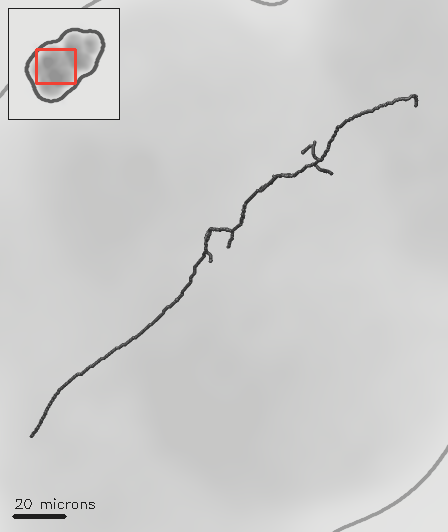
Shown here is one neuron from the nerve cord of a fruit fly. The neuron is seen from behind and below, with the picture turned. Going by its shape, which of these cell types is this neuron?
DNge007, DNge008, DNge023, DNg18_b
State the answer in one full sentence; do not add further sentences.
It is DNg18_b that this neuron is, by cell type.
